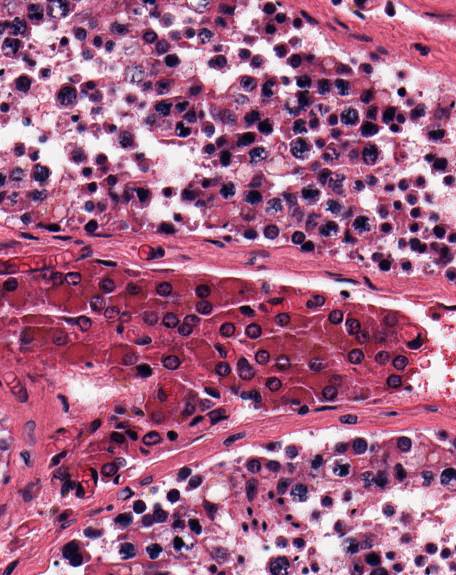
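Testis, haematoxylin and eosin. A cluster of Leydig cells with abundant eosinophilic cytoplasm lies in the middle band. Pink fibrous walls with flattened, elongated nuclei bound the tubules, running roughly horizontally. Within the tubules, clear spaces separate the germ cells, giving a loose, shrunken look. No fat cells are present.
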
